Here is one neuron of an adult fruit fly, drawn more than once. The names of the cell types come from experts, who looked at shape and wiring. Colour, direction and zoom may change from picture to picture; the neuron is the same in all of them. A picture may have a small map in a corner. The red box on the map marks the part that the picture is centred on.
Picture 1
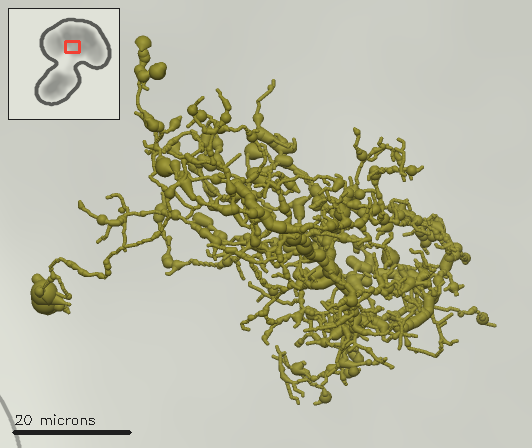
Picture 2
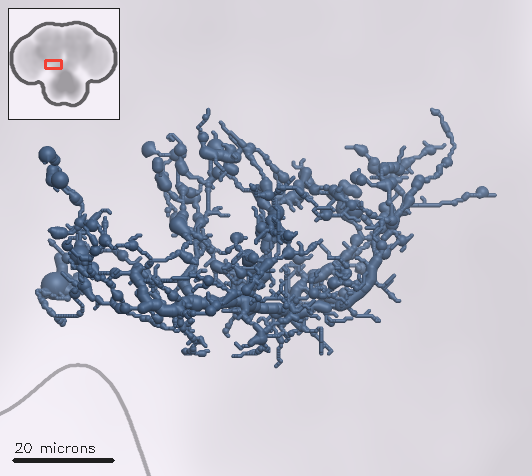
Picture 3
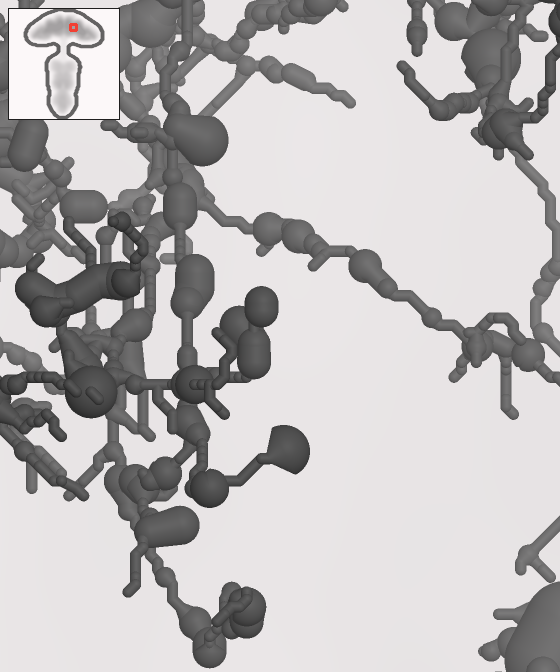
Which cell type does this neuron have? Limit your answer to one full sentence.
It is the cell type SAD114 to which this neuron belongs.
